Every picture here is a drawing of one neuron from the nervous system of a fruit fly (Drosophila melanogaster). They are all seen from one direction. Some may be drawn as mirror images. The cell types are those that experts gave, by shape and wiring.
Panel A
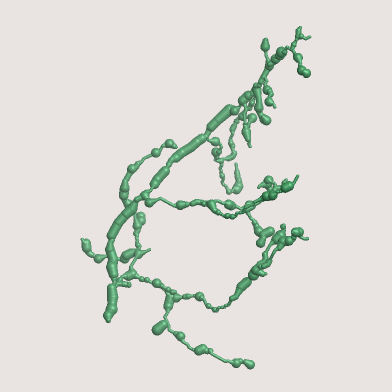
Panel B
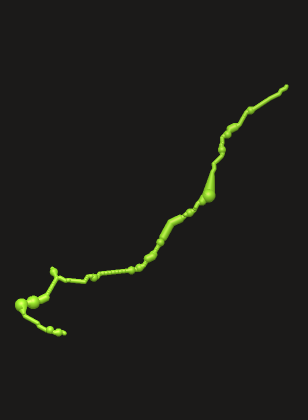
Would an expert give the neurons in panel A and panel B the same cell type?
no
